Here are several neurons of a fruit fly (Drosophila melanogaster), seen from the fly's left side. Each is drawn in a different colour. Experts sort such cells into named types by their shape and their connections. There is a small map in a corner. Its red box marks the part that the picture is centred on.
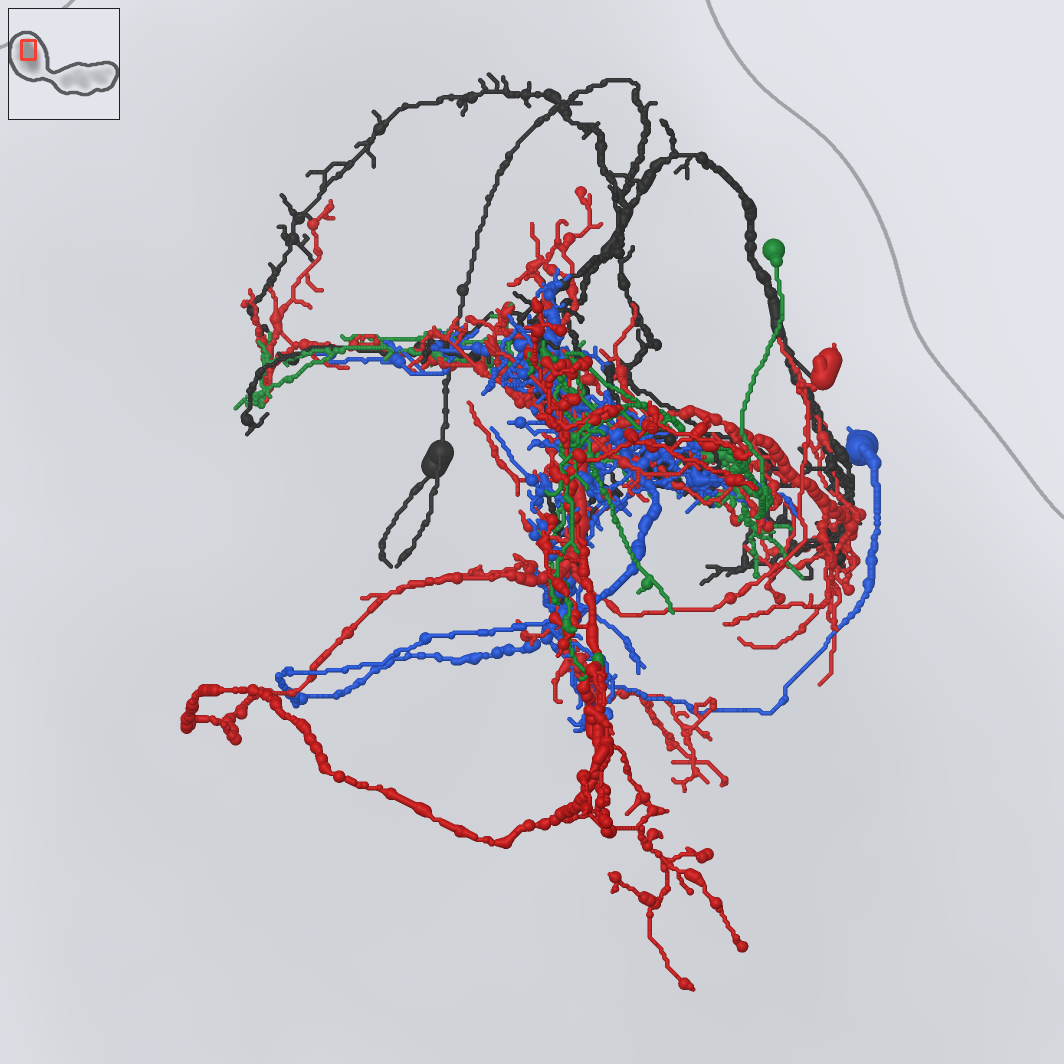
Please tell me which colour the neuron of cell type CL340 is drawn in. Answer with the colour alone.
red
